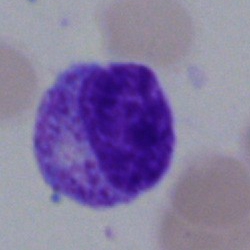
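Myelocyte in the centre of a stained bone marrow smear. The nucleus lies off-centre toward the right, and its dark purple chromatin has a coarse, mottled texture. A broad crescent of cytoplasm runs along the left side and is filled with many reddish-purple granules.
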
